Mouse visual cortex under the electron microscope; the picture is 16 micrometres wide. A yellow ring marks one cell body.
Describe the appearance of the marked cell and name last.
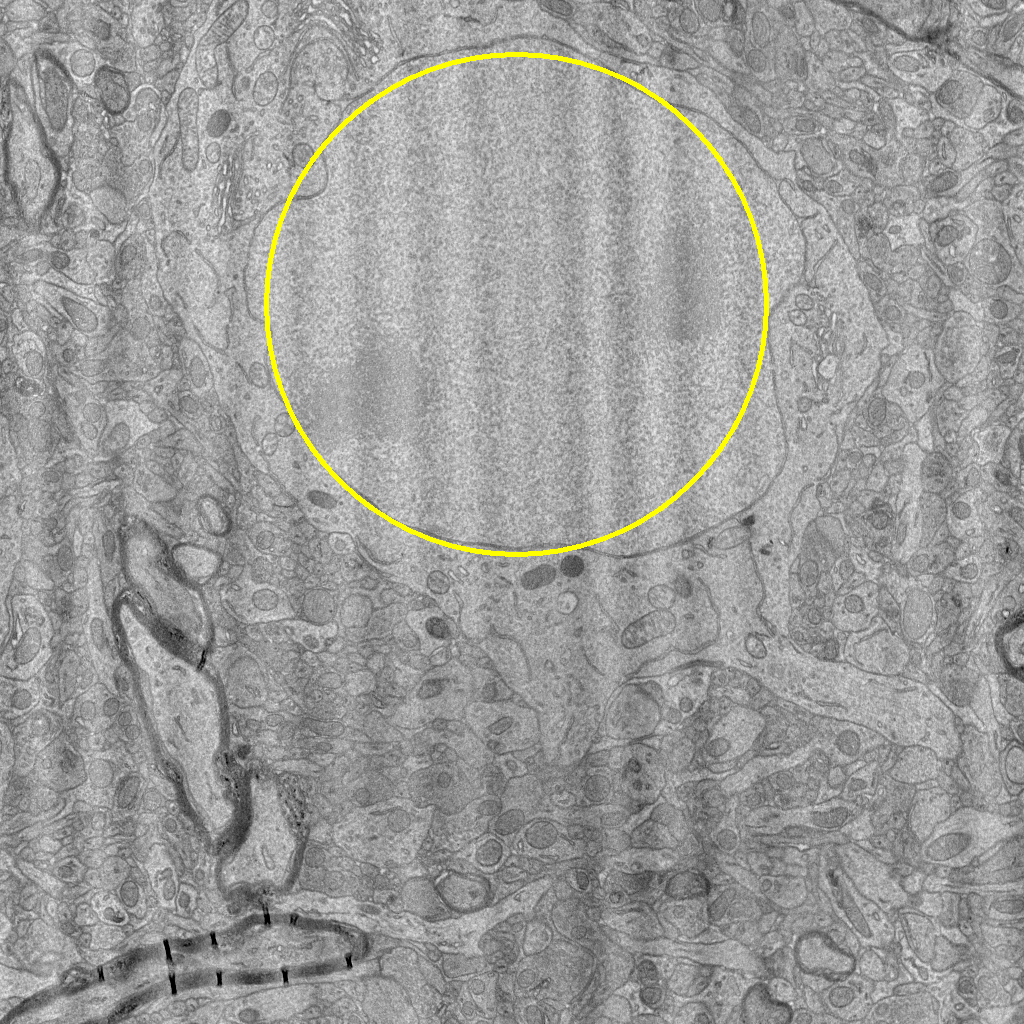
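The nucleus is large and round, its full outline visible within the picture. Its envelope is smooth, lacking deep infoldings. Chromatin is pale and finely dispersed, with no dense clumps along the envelope, and no dark compact nucleolus stands out. The cell is an excitatory neuron.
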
